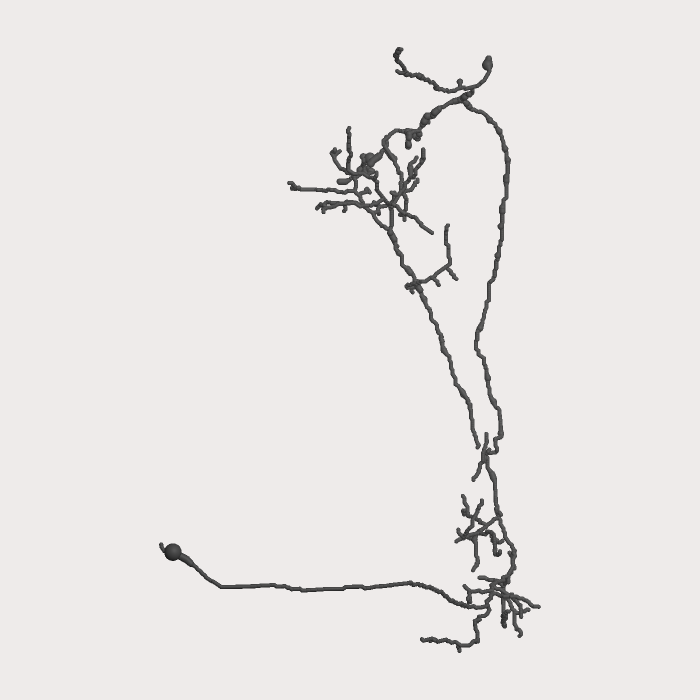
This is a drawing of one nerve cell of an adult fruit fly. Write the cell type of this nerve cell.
WEDPN2A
